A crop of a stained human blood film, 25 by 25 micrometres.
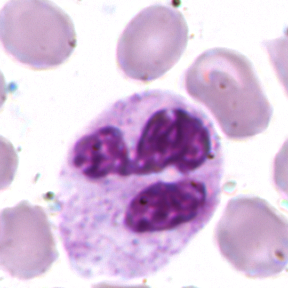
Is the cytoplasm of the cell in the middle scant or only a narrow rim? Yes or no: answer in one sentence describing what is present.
No, around the nucleus lies a wide area of cytoplasm.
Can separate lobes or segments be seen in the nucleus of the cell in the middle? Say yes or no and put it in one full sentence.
Yes, there is a nucleus divided into separate lobes in this cell.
